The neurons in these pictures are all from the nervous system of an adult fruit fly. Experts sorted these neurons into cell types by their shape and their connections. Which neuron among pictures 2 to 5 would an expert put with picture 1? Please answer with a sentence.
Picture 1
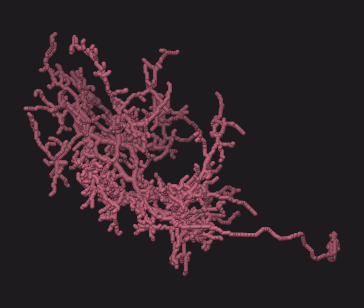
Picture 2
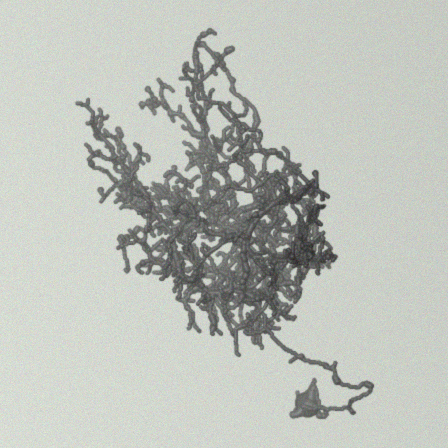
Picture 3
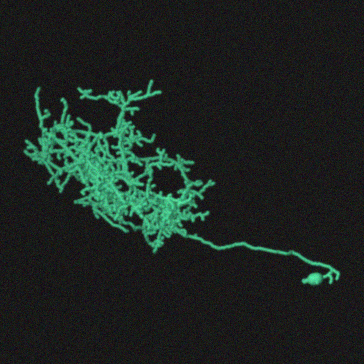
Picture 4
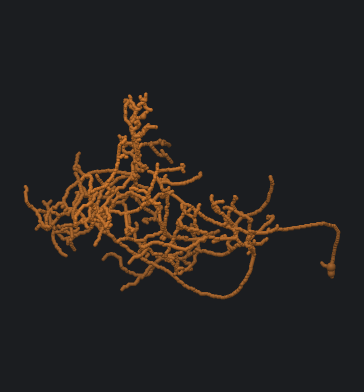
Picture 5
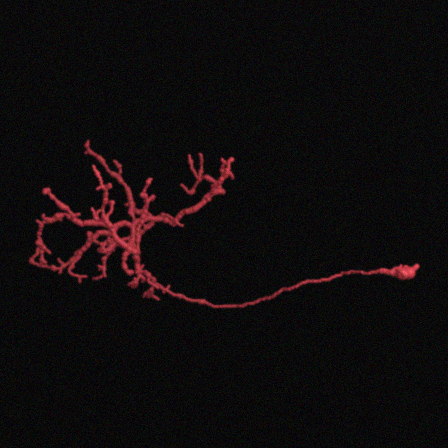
The neuron in picture 3 is of the same cell type.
